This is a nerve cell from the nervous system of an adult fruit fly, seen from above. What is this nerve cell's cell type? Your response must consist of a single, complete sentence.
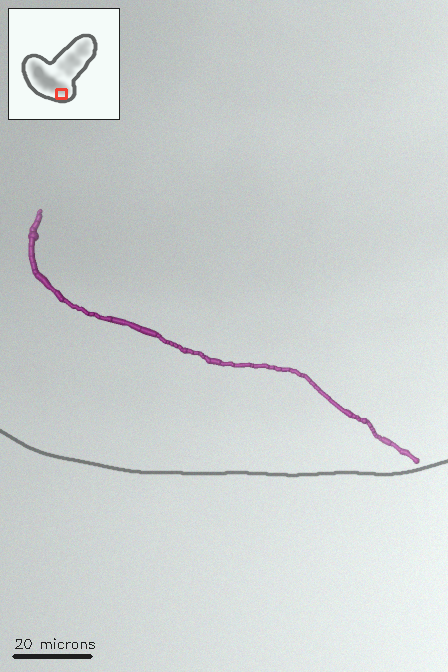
Included in the cell type R8p is this nerve cell.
